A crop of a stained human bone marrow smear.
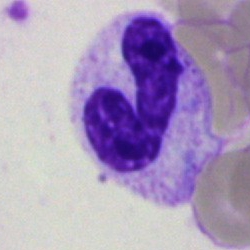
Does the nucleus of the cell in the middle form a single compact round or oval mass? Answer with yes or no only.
No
